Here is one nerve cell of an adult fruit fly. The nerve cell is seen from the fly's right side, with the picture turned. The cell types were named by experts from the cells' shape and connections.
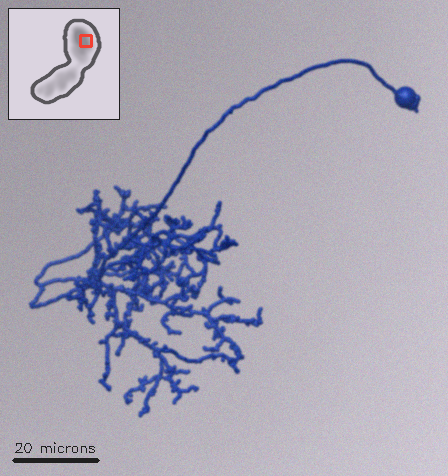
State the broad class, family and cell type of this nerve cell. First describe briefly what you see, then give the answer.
By the scale bar it is about 95 microns wide in this view. The picture shows dozens of branch ends. It is a central-brain intrinsic neuron. The family is hemilineage WEDa2. The cell type is WED030_b.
